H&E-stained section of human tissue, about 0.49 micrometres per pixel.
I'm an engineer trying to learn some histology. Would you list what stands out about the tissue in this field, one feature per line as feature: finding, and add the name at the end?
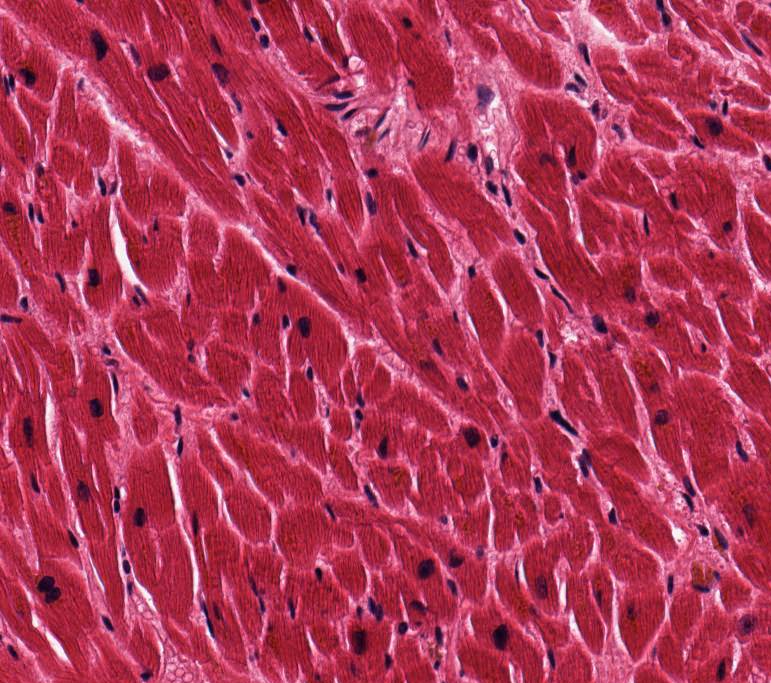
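Cytoplasm: the cardiomyocyte cytoplasm takes a deep pink-red.
Between fibres: thin strands of pale pink connective tissue, with small dark elongated nuclei.
Epithelium and glands: none anywhere in the field.
Clefts: narrow white gaps part many fibres, consistent with shrinkage artefact.
Name: left ventricle of the heart.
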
